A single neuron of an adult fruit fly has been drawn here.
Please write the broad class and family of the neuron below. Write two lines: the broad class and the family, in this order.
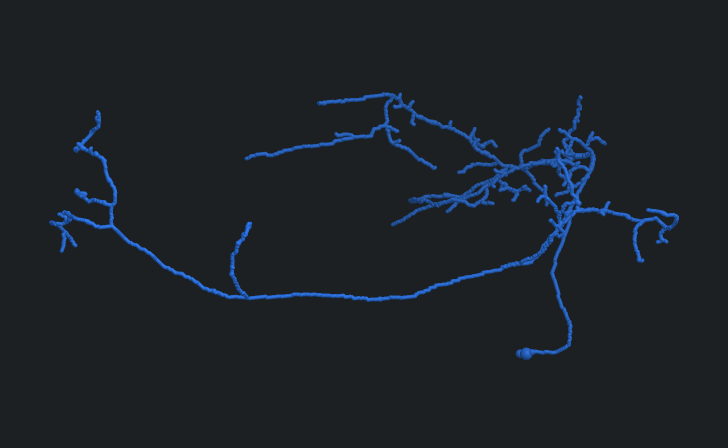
central-brain intrinsic neuron
hemilineage DM4_ventral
